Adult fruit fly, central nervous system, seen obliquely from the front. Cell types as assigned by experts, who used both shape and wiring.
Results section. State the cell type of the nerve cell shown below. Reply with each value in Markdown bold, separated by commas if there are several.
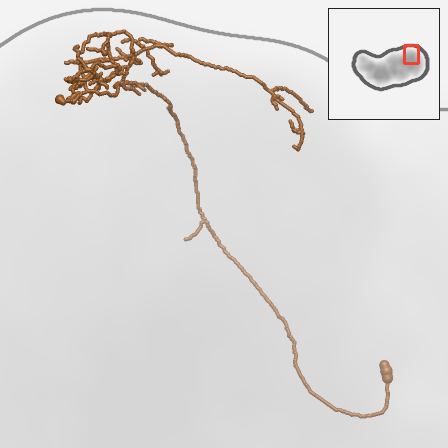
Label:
**SLP354**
